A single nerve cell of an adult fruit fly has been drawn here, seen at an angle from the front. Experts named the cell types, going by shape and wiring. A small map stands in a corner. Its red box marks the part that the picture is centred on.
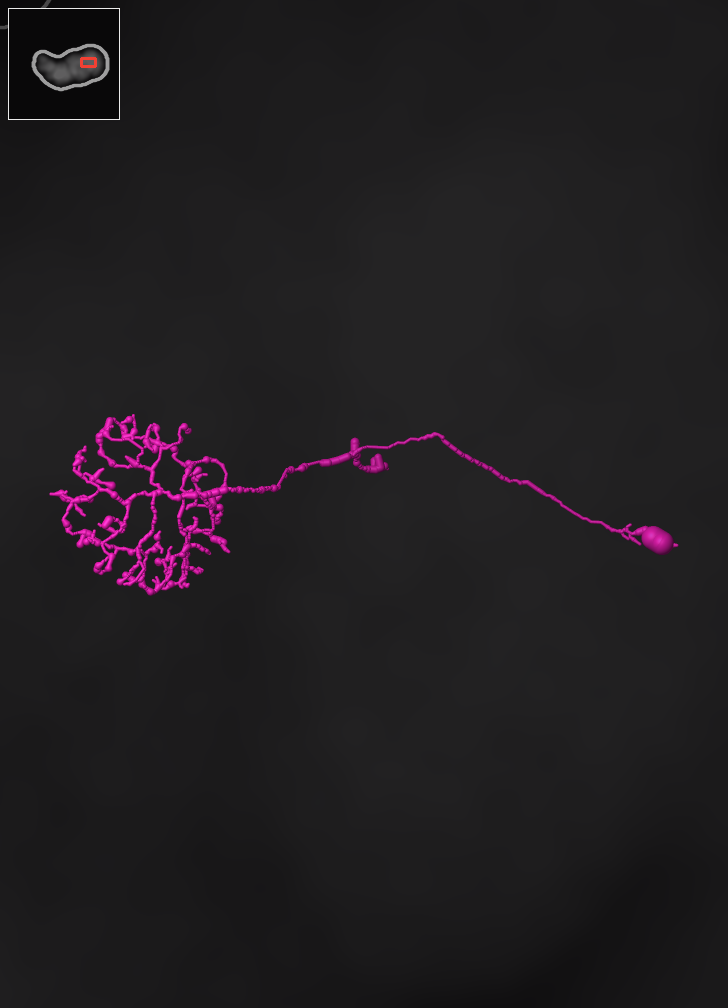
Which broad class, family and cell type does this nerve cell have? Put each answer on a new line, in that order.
central-brain intrinsic neuron
hemilineage EBa1
ER3d_a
